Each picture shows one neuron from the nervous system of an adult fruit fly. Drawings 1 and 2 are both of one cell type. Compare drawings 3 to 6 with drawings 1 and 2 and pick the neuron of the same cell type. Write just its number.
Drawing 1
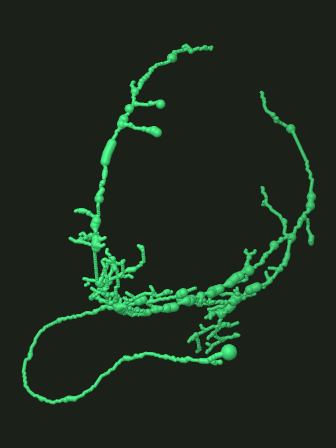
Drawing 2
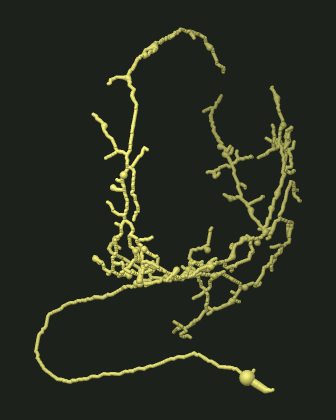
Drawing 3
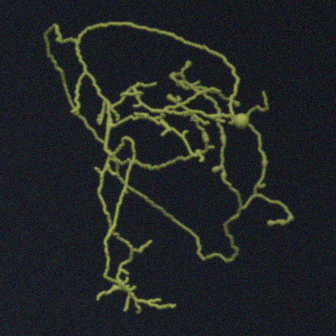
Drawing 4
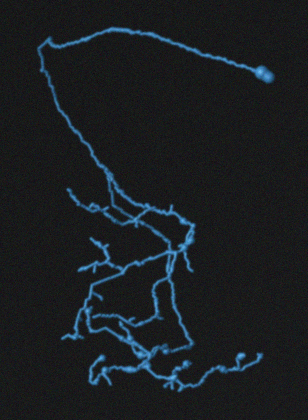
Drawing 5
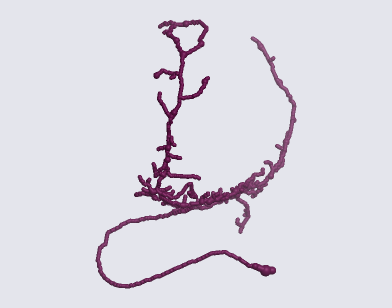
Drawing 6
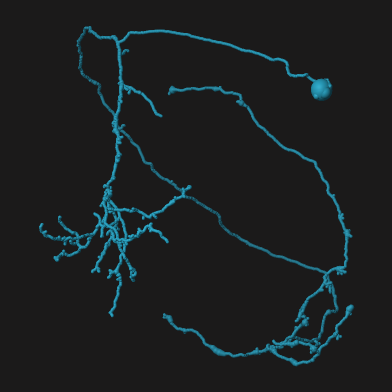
5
